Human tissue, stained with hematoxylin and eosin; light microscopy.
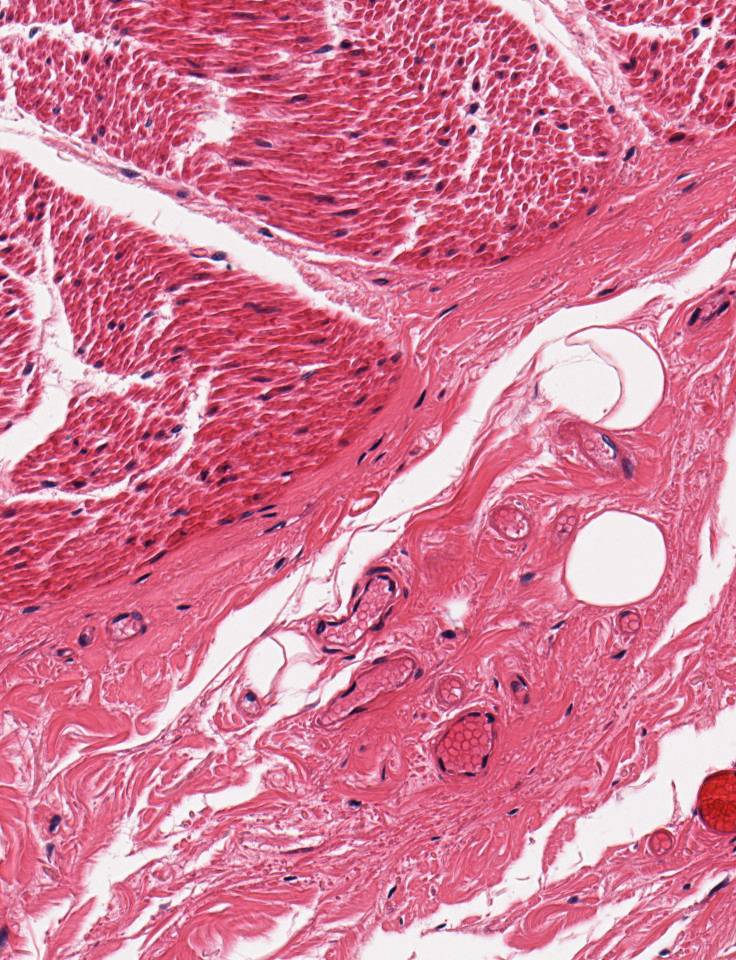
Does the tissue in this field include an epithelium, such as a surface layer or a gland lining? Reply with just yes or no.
No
